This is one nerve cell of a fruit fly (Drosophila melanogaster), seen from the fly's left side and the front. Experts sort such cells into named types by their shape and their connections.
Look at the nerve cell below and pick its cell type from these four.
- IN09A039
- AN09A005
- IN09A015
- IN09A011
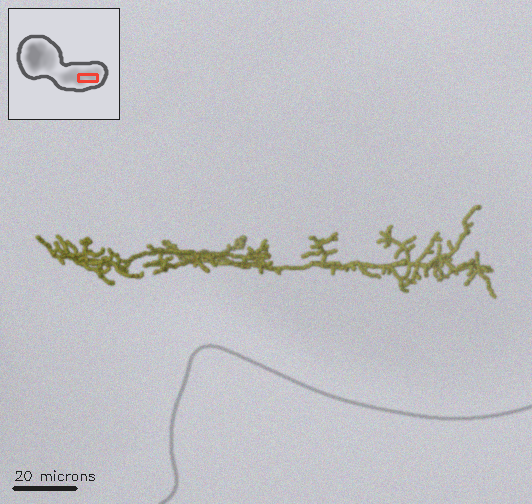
IN09A039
